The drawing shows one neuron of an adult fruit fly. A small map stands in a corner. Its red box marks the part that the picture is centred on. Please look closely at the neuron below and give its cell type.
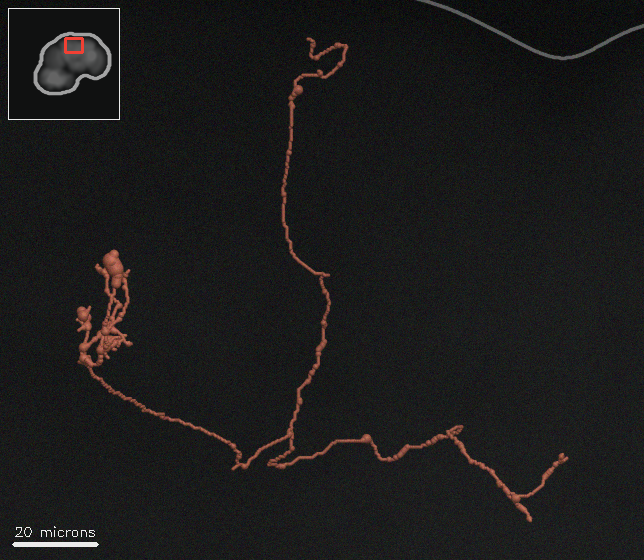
KCab-m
